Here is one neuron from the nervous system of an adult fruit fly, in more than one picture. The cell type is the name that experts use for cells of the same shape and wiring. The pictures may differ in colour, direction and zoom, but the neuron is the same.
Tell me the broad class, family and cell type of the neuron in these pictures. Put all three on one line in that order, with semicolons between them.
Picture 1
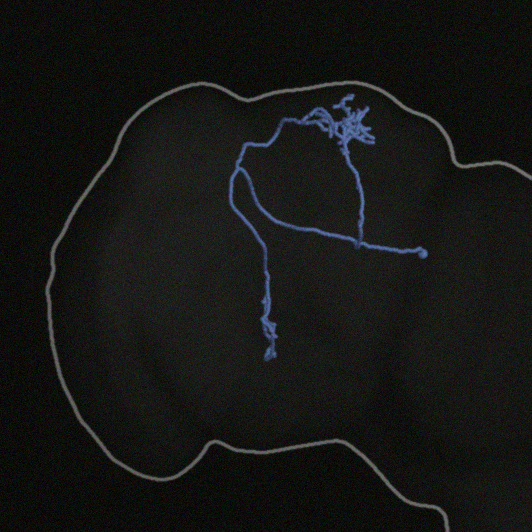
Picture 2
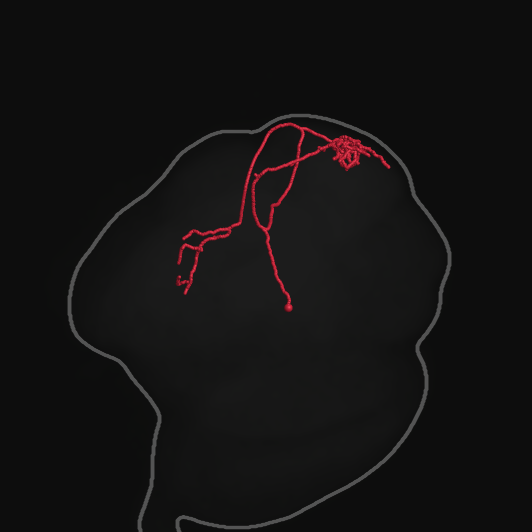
central-brain intrinsic neuron; hemilineage VLPl&p1_posterior; SLP450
